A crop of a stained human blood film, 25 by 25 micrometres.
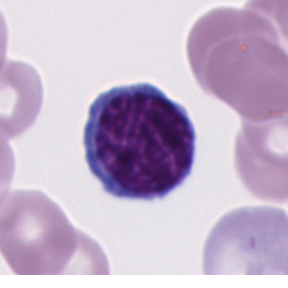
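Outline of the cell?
Roughly round.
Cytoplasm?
Only a thin rim around the nucleus, widest on the left side; no granules seen.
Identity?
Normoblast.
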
